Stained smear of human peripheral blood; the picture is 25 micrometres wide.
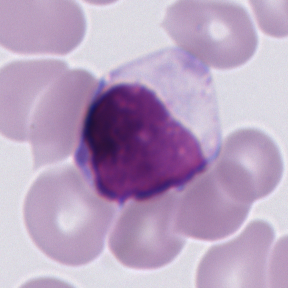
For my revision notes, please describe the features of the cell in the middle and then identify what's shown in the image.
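The outline's angular, with several fairly straight edges. Inside, the nucleus is one unlobed mass, blunt and roughly triangular, sitting off-centre toward the lower left. A broad zone of cytoplasm takes up the upper right side of the nucleus. It's a large granular lymphocyte.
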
